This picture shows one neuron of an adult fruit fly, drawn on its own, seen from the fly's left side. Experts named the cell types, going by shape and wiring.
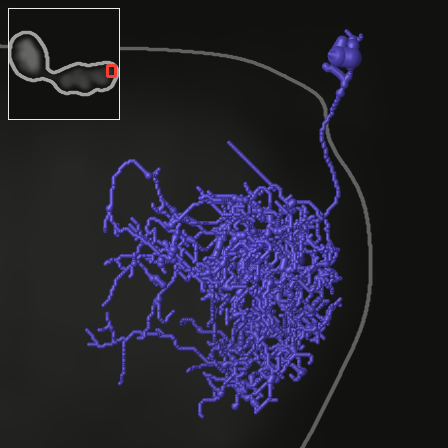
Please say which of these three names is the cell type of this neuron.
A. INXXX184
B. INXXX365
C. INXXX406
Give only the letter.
A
